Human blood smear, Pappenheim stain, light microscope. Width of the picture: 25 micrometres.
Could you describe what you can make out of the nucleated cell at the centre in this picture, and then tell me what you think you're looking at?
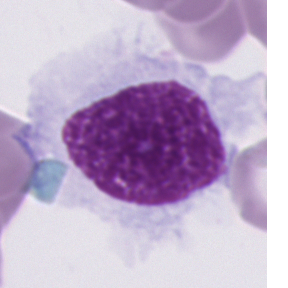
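Look first at the nucleus: it sits roughly in the centre, and its deep purple chromatin is stippled into a lacy pattern of small clumps and pale gaps. Around it, abundant pale greyish lavender-blue cytoplasm forms a wide rim. This is a hairy cell.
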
